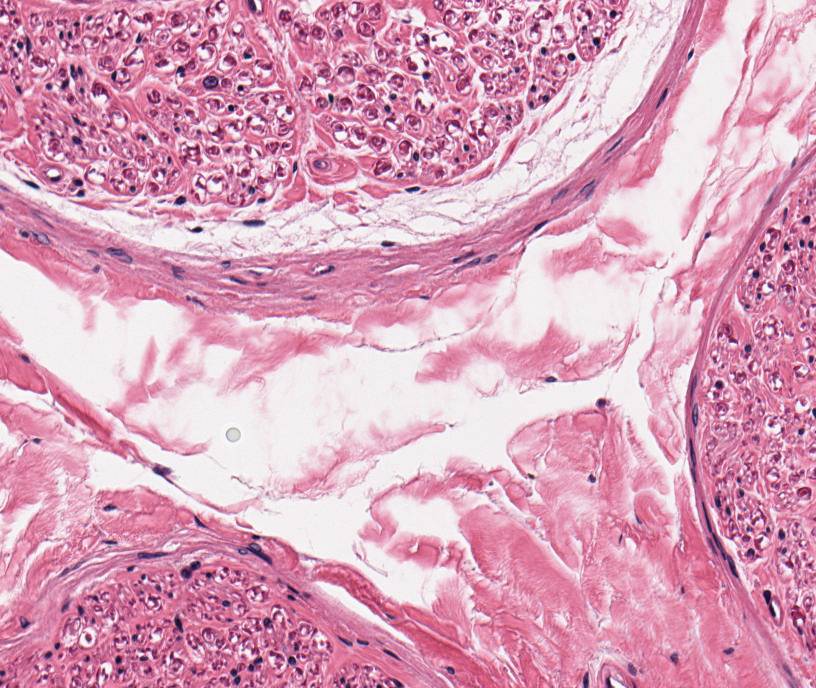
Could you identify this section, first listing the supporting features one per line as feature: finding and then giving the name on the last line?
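Bundles: three, rounded, at top, lower left and right edge, pink connective tissue between
Profiles: many, small, round, cross-cut, pale ring around small pink centre
Nuclei: small, dark, scattered among profiles
Sheath: thin, several concentric layers of flattened cells, elongated dark nuclei
Nerve: tibial nerve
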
